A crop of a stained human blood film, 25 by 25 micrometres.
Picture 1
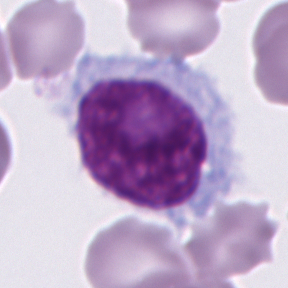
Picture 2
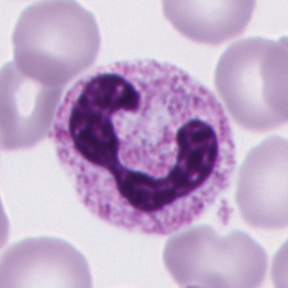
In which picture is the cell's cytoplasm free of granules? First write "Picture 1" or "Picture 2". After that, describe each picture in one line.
Picture 1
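What picture 1 shows: No distinct granules can be seen in the cytoplasm.
What picture 2 shows: Fine pink-violet granules are scattered evenly through the cytoplasm.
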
